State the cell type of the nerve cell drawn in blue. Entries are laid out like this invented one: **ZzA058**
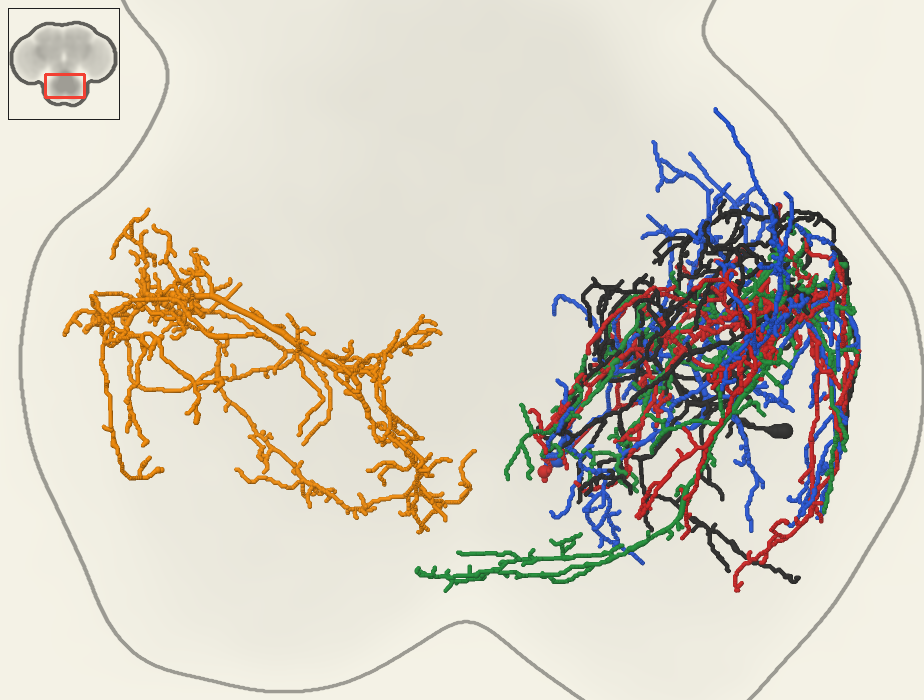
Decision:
**IN03A044**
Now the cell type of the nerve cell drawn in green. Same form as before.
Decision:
**IN03A058**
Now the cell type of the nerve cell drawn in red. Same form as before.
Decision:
**IN03A032**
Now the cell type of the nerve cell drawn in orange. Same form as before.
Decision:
**IN03A045**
